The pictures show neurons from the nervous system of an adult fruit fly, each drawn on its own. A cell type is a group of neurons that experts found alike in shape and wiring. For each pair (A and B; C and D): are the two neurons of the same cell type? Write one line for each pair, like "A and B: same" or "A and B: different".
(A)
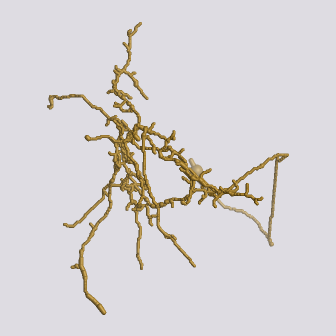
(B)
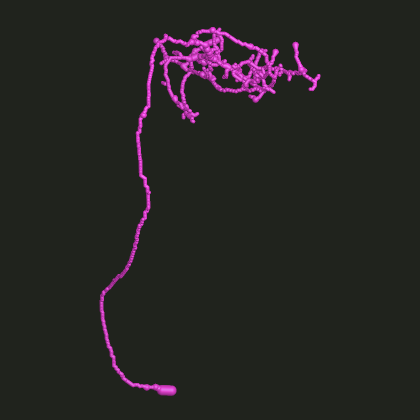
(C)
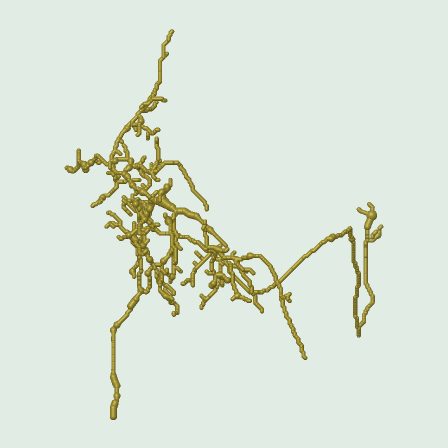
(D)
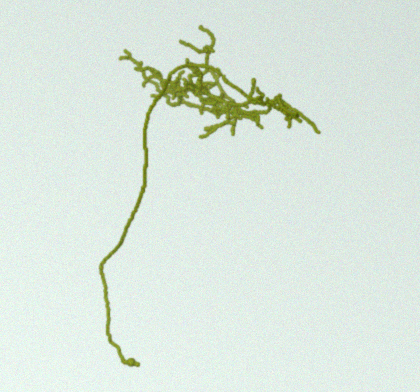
A and B: different
C and D: different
